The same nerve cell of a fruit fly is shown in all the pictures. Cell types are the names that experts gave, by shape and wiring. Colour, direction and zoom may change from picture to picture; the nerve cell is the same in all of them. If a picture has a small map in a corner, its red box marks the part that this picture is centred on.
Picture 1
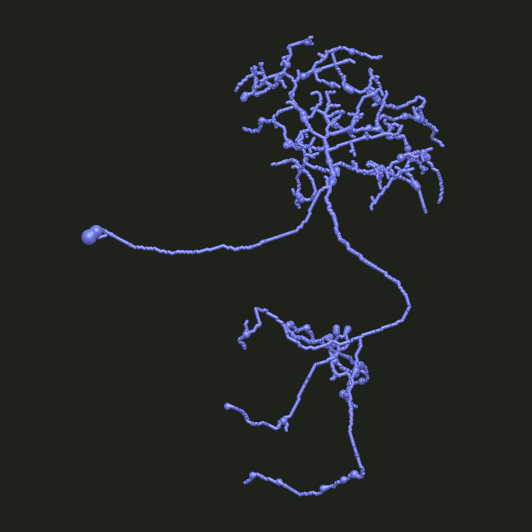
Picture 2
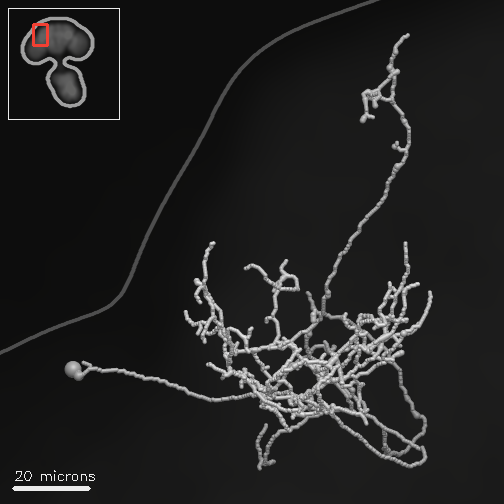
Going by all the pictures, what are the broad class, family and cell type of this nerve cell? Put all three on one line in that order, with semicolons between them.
central-brain intrinsic neuron; hemilineage VLPl2_posterior; LHAV2b7_a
